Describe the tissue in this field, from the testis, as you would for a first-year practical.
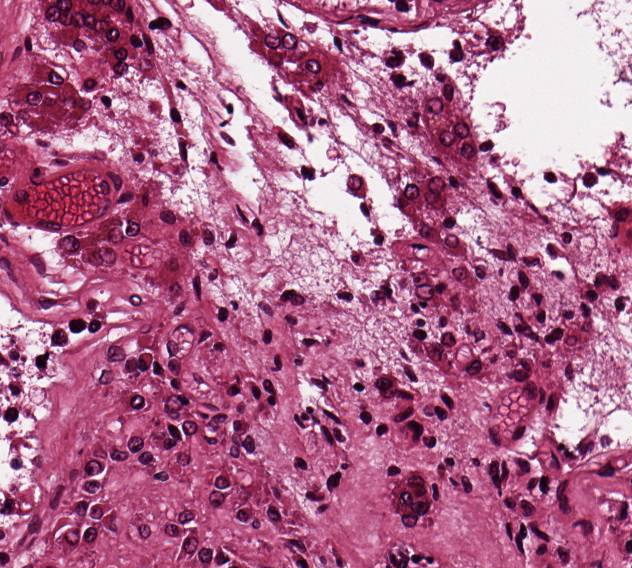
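Against a pale pink background of loose, finely fibrillary stroma, which is at its most wispy in the upper centre, several features can be picked out. At the upper left, red blood cells pack a vessel lumen tightly. Plump cells with round nuclei and pink cytoplasm occur singly and in small clusters across the whole field. Neither an epithelial lining nor glands appear anywhere.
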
